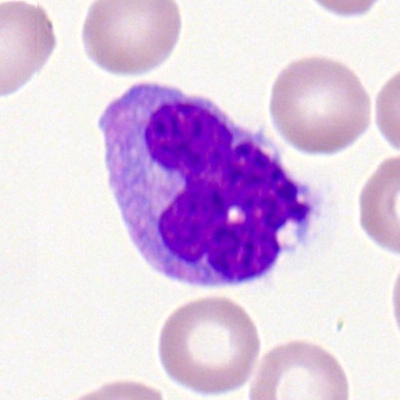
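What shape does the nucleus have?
It is deeply notched on its left side, giving a folded, kidney-like form.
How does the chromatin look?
Dark purple, clumped into patches with paler gaps between them.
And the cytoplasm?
Abundant and pale greyish-lilac.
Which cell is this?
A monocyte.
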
